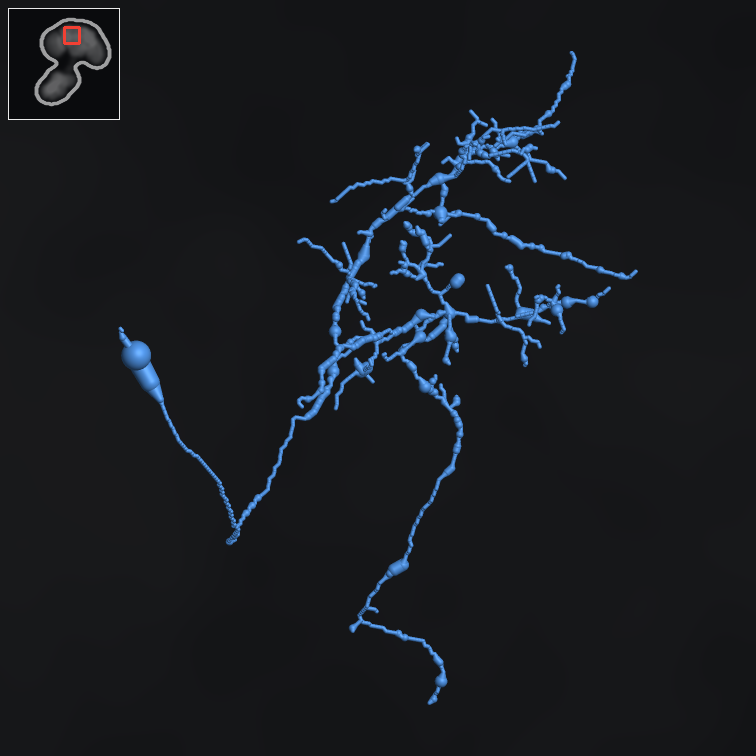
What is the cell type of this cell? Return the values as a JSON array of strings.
["CB2425"]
